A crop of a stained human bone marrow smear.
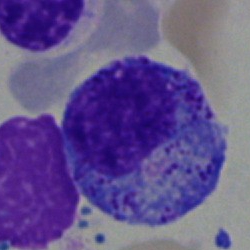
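Myelocyte: the central cell of a stained human bone marrow smear. Its nucleus sits off-centre, toward the upper left of the cell. Blue-stained cytoplasm forms a broad crescent along the lower right. Dark purple granules lie scattered through that cytoplasm.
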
